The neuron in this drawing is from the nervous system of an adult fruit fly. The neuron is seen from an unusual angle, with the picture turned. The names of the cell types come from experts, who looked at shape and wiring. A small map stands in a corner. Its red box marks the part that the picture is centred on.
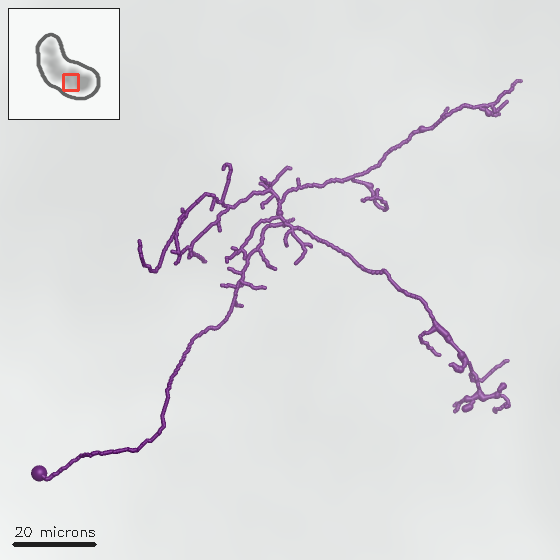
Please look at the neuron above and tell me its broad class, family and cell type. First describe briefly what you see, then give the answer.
The cell body can be seen at the lower left of the picture. By the scale bar it is about 120 microns wide in this view. The picture shows dozens of branch ends. Its broad class is central-brain intrinsic neuron. Its family is hemilineage LB3. Its cell type is GNG329.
